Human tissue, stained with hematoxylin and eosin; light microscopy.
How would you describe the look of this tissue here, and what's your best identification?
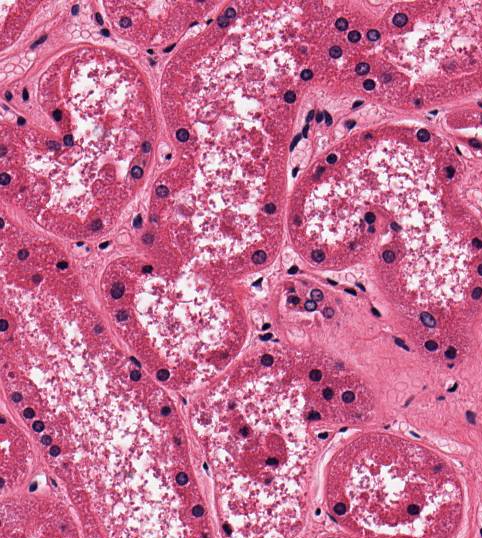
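A single layer of cuboidal to low columnar epithelial cells lines each tubule. These lining cells have abundant, deeply eosinophilic, granular cytoplasm. The tubule lumina are not empty but filled with pale, frothy, granular eosinophilic material. Between the tubules, a thin interstitium holds capillaries containing red blood cells and small elongated nuclei. The tissue is renal cortex.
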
